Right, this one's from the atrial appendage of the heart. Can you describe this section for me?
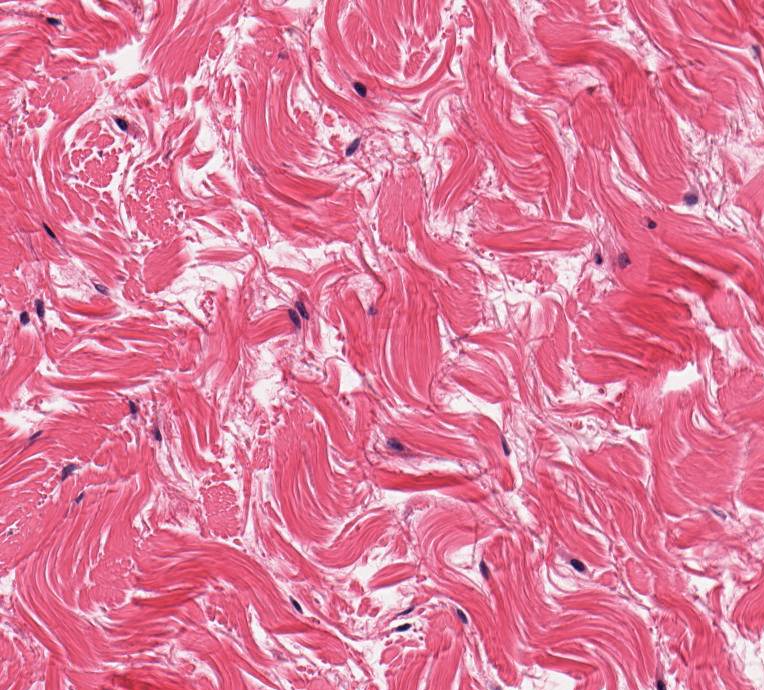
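Eosinophilic fibre bundles throughout, running haphazardly in many directions; fine lengthwise fibrillar lines, no cross-striations. Nuclei sparse, scattered between bundles: small, dark-staining, spindle to oval.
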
